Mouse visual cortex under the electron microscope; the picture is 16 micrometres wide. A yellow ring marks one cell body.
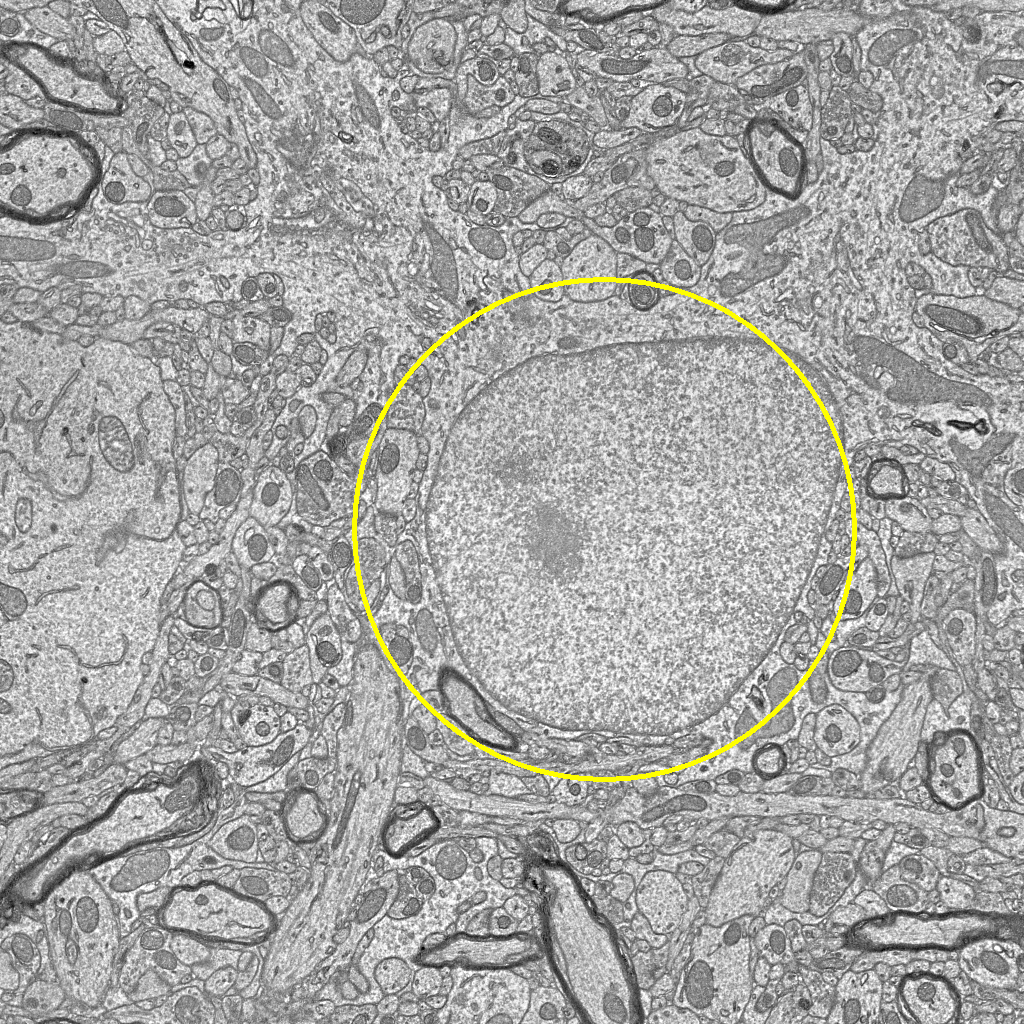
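Astrocyte at the ring's centre. Its nucleus is large, rounded, smooth in outline and whole in this plane, without deep infoldings. Chromatin is pale and finely dispersed, with no thick dark band along the envelope. The cytoplasmic rim shows no dark dense bodies.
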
